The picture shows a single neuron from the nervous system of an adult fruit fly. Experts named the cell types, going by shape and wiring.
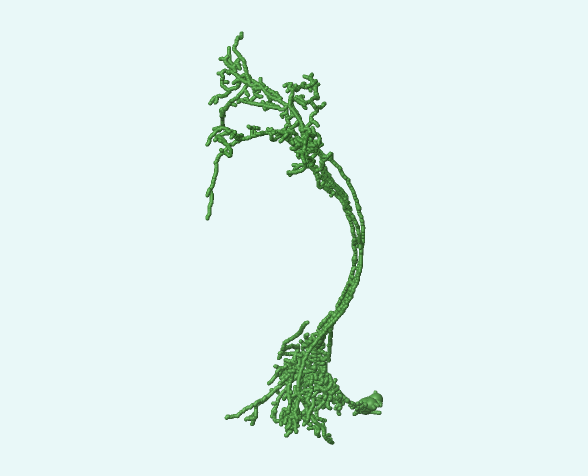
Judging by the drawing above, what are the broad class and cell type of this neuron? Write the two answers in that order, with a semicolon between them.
central-brain intrinsic neuron; FLA020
